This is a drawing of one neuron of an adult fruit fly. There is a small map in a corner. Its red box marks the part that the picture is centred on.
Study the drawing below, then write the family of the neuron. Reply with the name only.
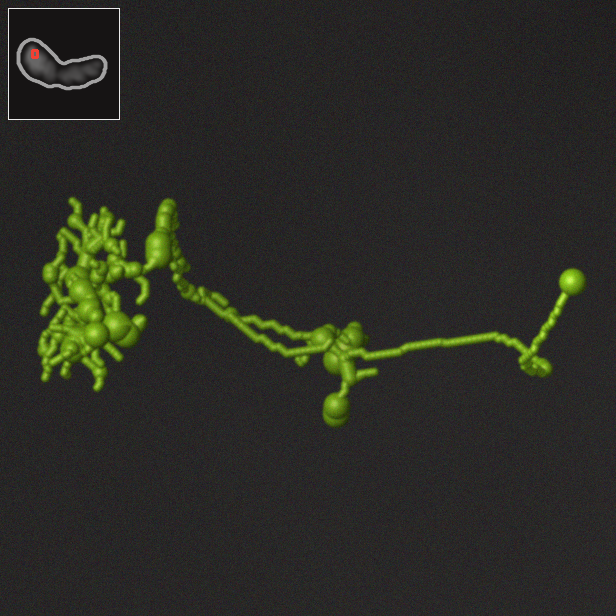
T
